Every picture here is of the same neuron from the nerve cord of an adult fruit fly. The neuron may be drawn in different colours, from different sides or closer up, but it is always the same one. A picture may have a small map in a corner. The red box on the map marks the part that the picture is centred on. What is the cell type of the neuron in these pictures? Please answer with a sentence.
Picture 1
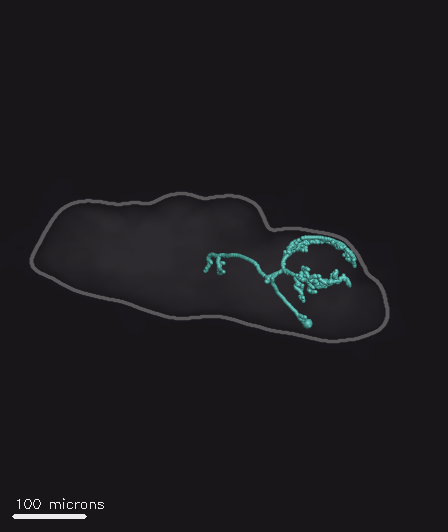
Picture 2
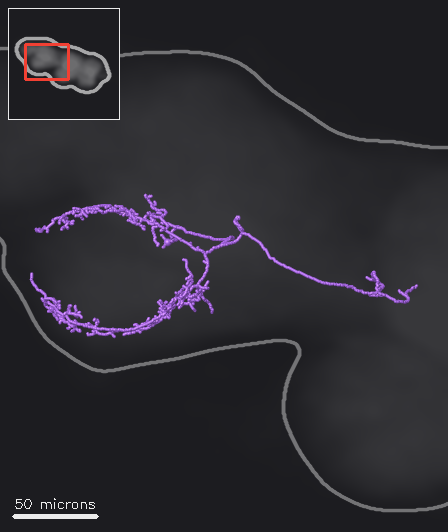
The cell type is IN23B053.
